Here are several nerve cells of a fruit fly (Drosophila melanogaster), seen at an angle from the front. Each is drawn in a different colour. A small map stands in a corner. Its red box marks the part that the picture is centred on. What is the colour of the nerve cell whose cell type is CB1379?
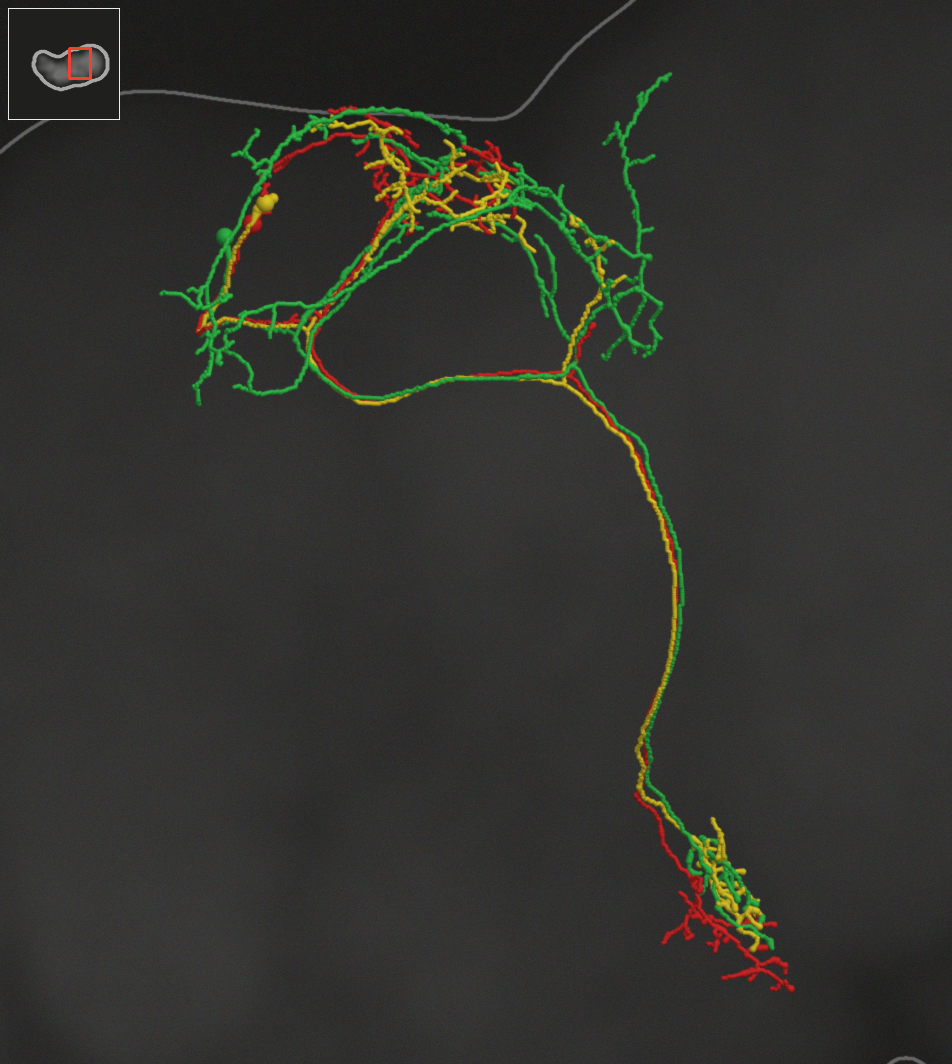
yellow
